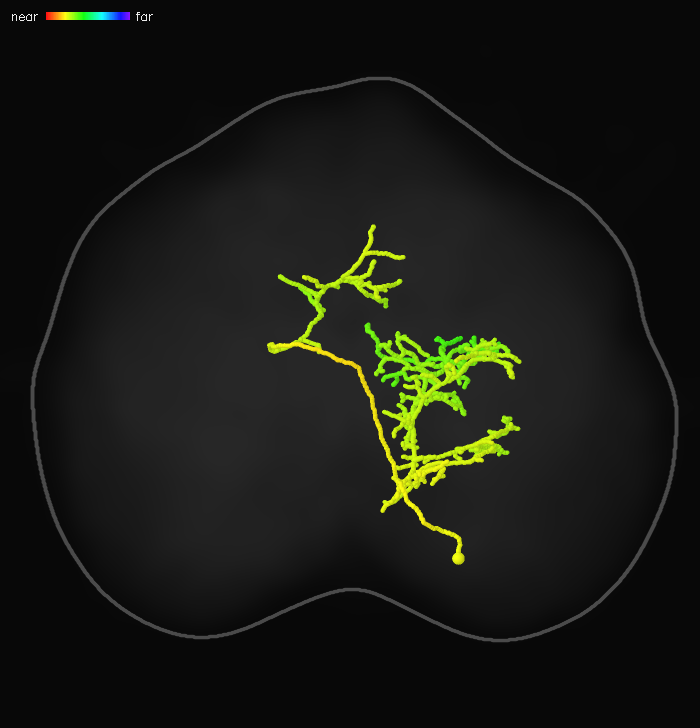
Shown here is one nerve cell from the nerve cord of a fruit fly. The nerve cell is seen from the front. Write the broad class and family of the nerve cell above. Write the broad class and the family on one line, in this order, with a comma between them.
nerve-cord intrinsic neuron, hemilineage 06B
